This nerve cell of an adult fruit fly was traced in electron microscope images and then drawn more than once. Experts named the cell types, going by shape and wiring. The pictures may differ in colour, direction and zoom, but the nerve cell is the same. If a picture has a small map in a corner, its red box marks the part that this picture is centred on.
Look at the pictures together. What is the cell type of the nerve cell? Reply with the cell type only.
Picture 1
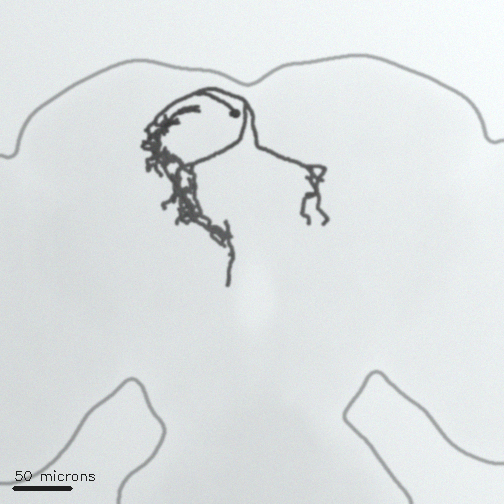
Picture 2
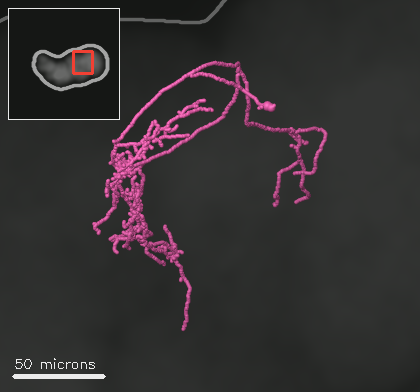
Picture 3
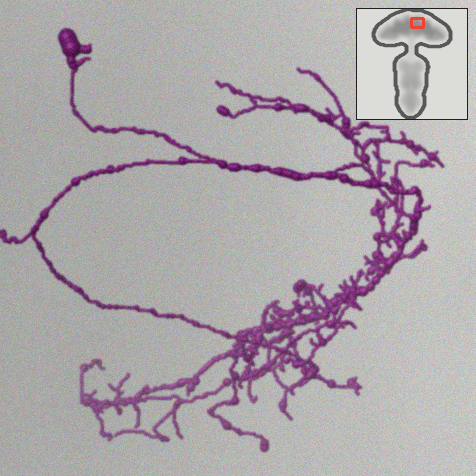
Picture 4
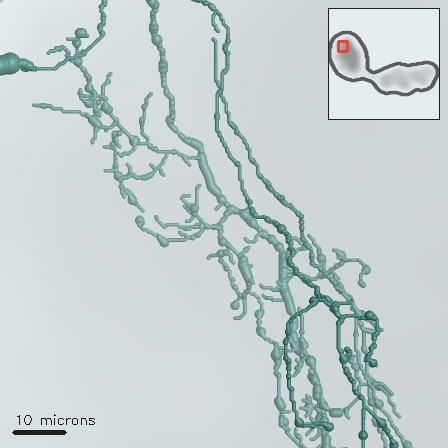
SIP143m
